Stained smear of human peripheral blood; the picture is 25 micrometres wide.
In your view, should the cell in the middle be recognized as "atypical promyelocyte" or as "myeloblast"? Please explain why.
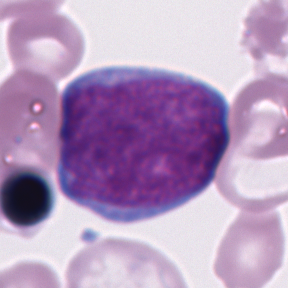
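Myeloblast, this one. Its nucleus is rounded, with no indentation or lobes, and fills about 80% of the cell's area. The chromatin is fine and evenly dispersed, without coarse dark clumps. The blue rim of cytoplasm is widest along the lower edge, and the cell outline is smooth, without surface projections.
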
